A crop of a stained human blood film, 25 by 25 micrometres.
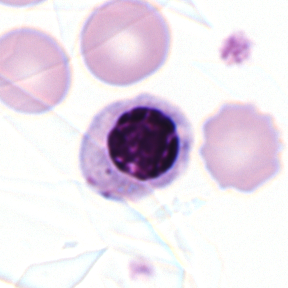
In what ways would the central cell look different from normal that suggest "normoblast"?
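Let's begin with the nucleus of this normoblast, which is round in outline and about 6 micrometres across.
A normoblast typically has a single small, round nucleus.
That round outline goes with the name.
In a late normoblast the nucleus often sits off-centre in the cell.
Here it lies toward the upper right, and the cytoplasm forms its broadest band on the lower left side of the nucleus, so that fits as well. The nucleus takes up about 50% of the cell's area, and the cell measures about 10 by 9 micrometres, about 1.25 times as wide as a red cell that lies whole in the picture. The chromatin is dark purple and coarsely clumped, and the cytoplasm is pale greyish-lilac. What does not fit is in the cytoplasm.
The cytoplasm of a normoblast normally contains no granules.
Yet a few small purple granules lie in it toward the lower left.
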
